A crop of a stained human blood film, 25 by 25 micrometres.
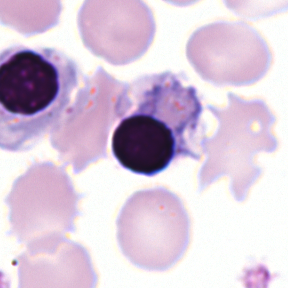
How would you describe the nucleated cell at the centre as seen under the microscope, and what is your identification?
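Looking at the nucleus first, I see dense, dark purple chromatin throughout, and the nucleus sits to the lower left. Most of the cytoplasm lies to its upper right and is a pale greyish-blue. Along the upper-right edge, the outline turns ragged with small projections. This is a normoblast.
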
